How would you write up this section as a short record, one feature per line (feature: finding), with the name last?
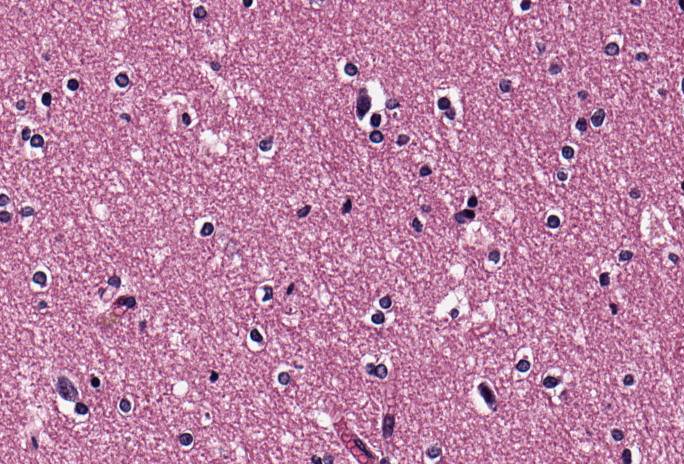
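Distribution: fairly even across the field, no clusters or sheets
Nuclei: mostly small, round, darkly stained, dense chromatin
Halo: clear and empty around many nuclei, in place of visible cytoplasm
Shape: a few nuclei elongated
Name: cerebral cortex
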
